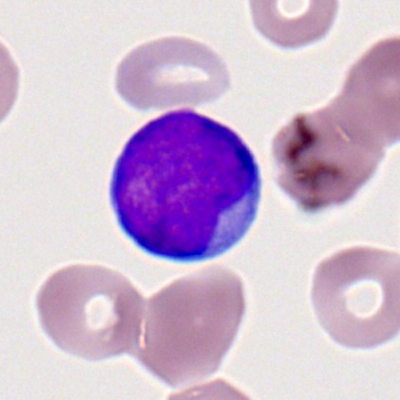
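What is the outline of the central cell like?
Round and smooth.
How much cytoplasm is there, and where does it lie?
It is scant, seen mainly as a thin crescent at the lower right, and contains no granules.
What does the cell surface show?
It has no projections.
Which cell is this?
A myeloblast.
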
